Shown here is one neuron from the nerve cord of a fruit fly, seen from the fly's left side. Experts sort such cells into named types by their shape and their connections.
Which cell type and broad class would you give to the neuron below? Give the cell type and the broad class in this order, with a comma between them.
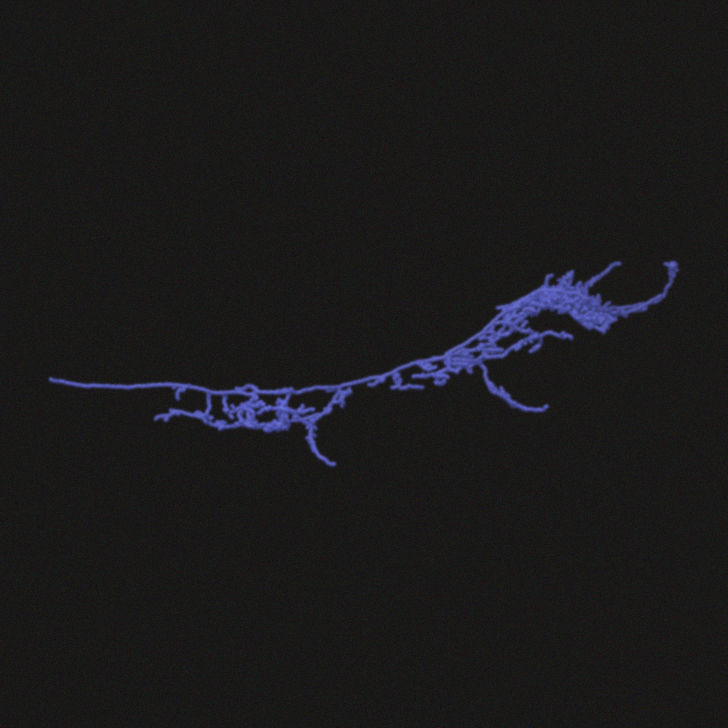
ANXXX055, ascending neuron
